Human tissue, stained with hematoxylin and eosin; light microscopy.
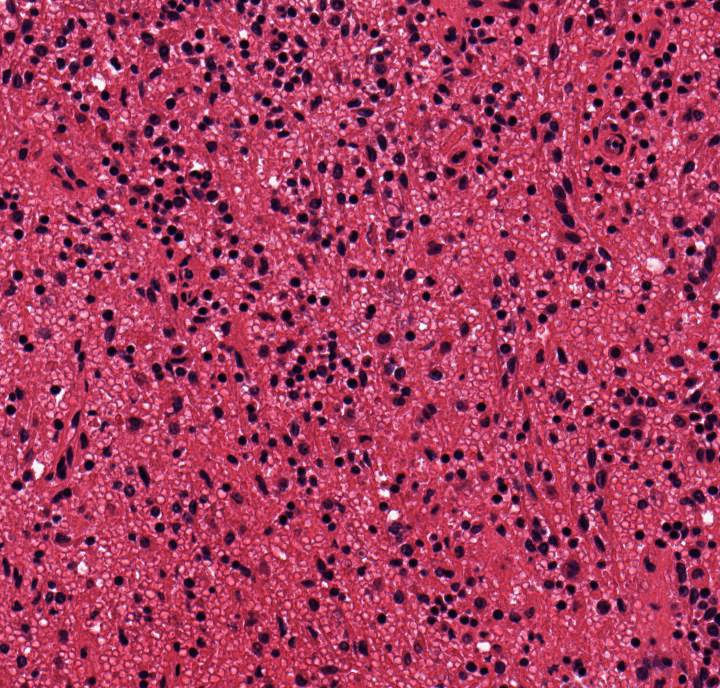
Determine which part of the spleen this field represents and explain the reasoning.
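First, the name: red pulp. Staining: the whole field is a uniform pink sheet. Nuclei: mostly small, round and dark, lying singly and spread out rather than packed into dense sheets.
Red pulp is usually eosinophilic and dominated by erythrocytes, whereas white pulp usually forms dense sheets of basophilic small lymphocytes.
Other points: no glands, tubules or epithelium, no large blood vessels, and scattered small clear holes dotting the tissue.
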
